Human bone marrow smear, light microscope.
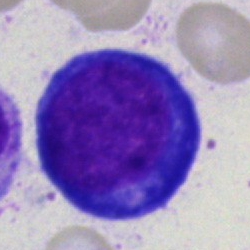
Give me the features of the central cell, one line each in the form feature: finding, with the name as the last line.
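Chromatin: finely textured, not coarsely clumped
Cytoplasm: a paler patch at the lower edge of the nucleus
Granules: none seen in the cytoplasm
Neighbour: part of another purple-stained cell, cut off at the left edge of the picture
Name: proerythroblast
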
